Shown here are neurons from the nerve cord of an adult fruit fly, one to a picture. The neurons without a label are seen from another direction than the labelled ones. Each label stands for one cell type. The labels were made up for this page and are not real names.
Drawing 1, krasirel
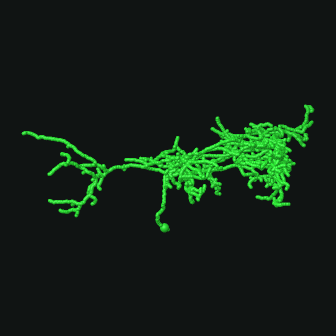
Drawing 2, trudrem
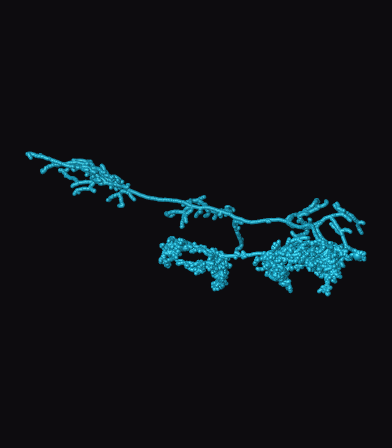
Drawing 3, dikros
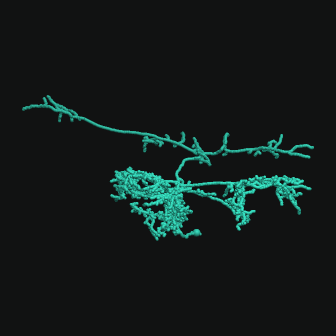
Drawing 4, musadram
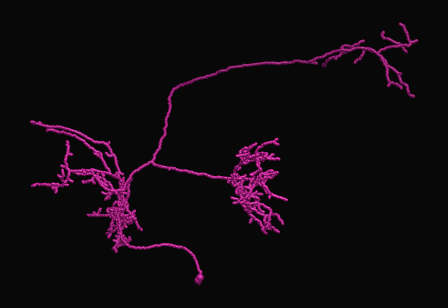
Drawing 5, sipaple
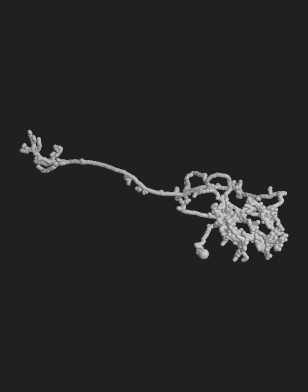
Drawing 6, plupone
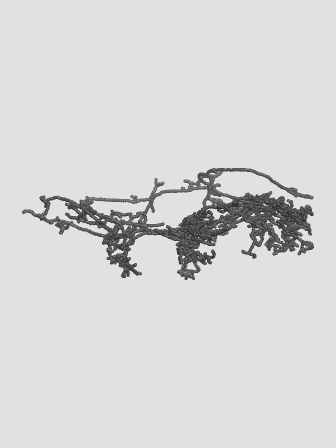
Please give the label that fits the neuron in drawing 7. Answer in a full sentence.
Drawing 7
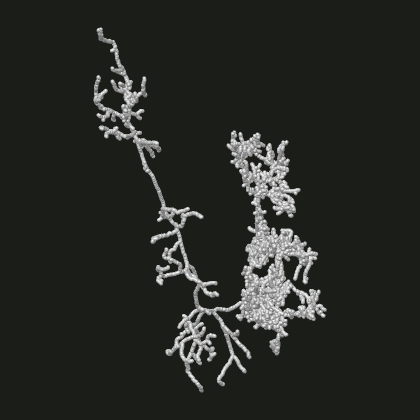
It belongs to trudrem.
